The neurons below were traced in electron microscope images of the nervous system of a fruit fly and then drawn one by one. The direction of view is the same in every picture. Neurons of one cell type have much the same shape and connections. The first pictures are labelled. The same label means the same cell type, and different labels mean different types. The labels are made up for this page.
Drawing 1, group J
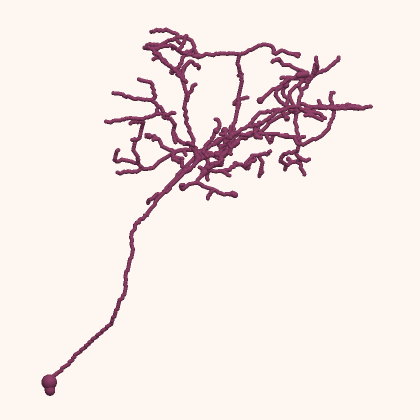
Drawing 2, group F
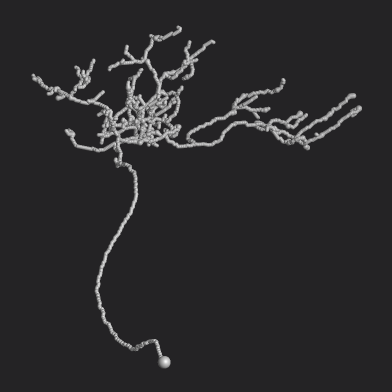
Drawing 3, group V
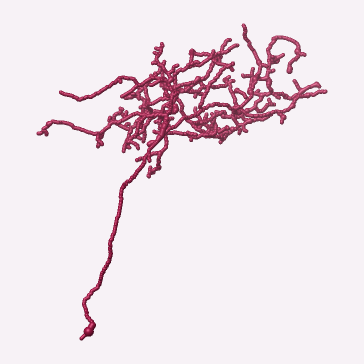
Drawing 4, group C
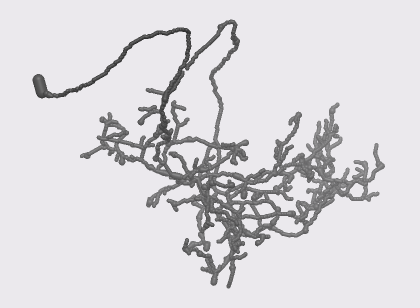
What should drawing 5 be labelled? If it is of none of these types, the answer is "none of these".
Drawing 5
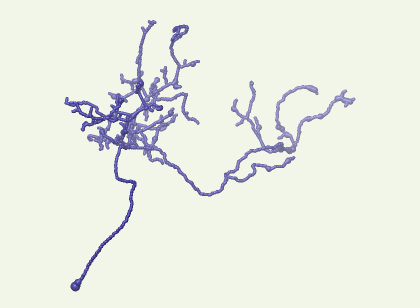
group F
